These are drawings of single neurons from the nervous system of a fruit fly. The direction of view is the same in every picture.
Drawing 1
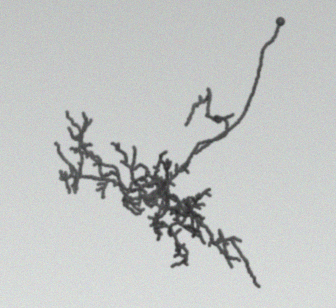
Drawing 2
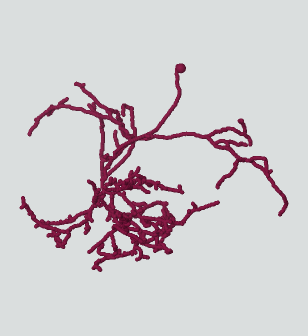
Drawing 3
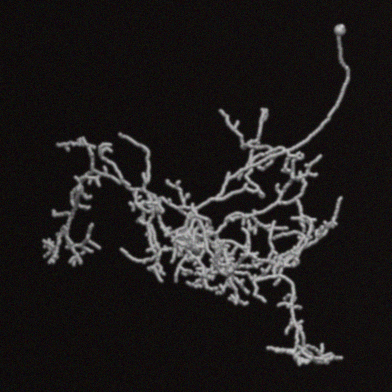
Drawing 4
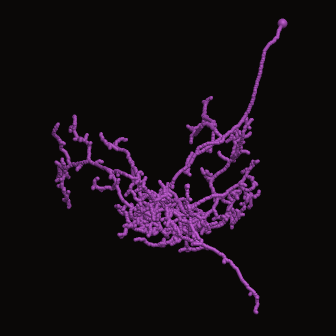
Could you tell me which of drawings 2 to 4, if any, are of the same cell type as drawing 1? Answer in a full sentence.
Drawing 3 and drawing 4 are of the same cell type.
